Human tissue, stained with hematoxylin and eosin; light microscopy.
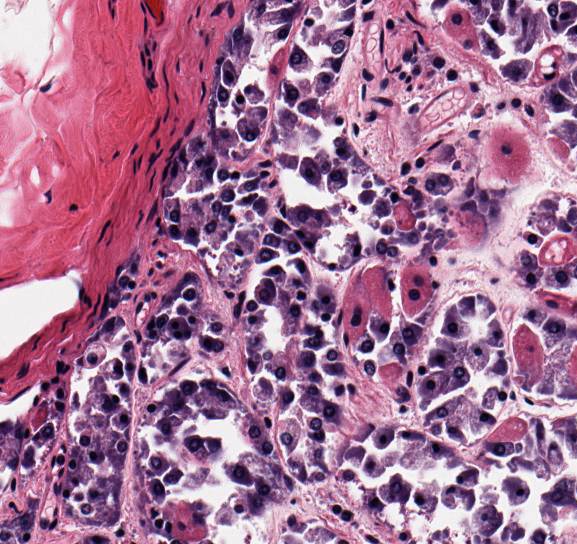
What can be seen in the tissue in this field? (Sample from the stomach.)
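So, dense pink collagen forms a band in the upper left corner, and cellular tissue fills the rest. It runs diagonally from the top edge toward the lower left. Thin, dark, elongated nuclei lie scattered in it, aligned with the fibres. Larger cells with abundant pink cytoplasm are scattered among the purple cells, mostly in the right half.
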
